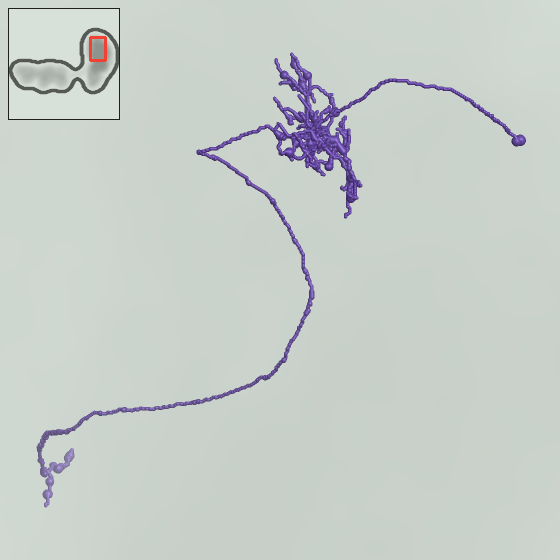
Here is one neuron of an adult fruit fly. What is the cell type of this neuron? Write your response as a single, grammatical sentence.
On the level of cell type, this neuron is MeVP6.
